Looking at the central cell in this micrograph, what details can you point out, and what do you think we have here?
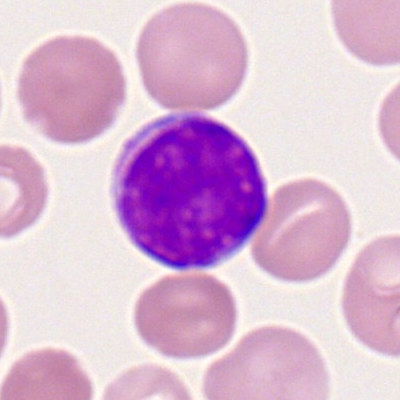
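It's round, with a smooth outline. The chromatin is dark purple and coarsely clumped, with small paler patches between the clumps. Only a very thin pale blue rim of cytoplasm shows, best along the upper left edge, and there are no granules. It's a lymphocyte.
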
